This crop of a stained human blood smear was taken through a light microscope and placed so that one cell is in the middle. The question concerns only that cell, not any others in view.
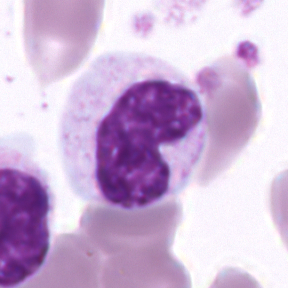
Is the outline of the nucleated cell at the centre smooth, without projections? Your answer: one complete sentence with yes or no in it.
Yes, the cell does have a smooth edge free of projections, blebs or tags.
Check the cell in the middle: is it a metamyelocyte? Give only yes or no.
yes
